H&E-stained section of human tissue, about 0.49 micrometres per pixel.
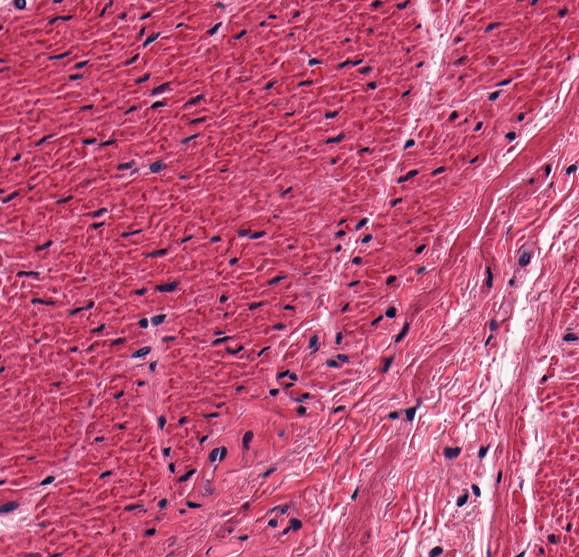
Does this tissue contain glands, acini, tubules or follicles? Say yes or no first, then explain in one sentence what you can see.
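No. No epithelium or glands are present in the field.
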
